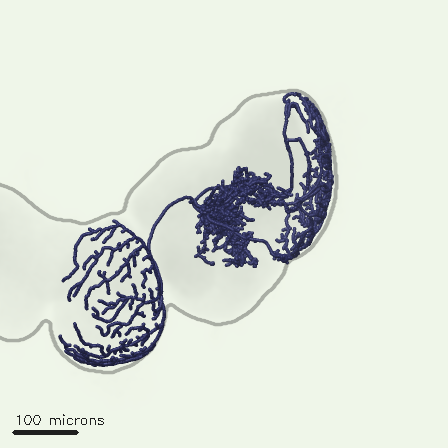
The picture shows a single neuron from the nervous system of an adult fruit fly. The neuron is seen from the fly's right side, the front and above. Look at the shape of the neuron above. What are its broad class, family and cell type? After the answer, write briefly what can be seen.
It is a visual centrifugal neuron. The family is MeVCMe. The cell type is MeVCMe1. From left to right in the picture it spans about 450 microns. The picture shows dozens of branch ends.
